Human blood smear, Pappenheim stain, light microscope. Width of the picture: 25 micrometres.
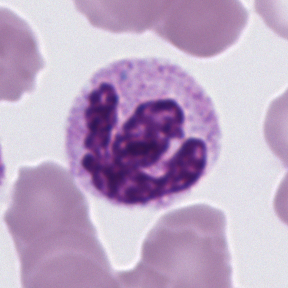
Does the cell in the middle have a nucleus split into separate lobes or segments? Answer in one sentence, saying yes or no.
Yes, its nucleus consists of two or more distinct lobes.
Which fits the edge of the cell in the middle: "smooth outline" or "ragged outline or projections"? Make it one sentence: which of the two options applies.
This cell has a smooth edge with no projections, blebs or tags.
